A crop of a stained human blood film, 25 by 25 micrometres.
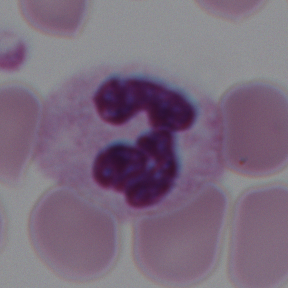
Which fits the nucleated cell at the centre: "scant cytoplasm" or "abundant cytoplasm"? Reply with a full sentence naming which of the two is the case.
Its cytoplasm is plentiful around the nucleus.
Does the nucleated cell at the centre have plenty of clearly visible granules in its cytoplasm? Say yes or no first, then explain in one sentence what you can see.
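Yes. The cytoplasm holds many fine, faint lilac granules.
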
